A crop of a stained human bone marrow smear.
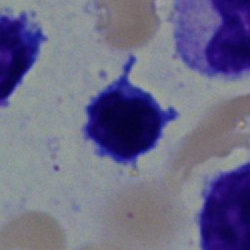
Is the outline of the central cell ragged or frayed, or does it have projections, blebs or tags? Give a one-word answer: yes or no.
Yes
